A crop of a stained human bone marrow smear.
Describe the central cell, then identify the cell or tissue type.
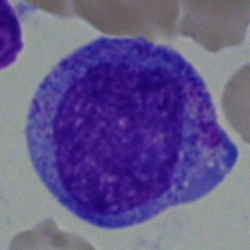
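Look first at the outline, which is round with a small rounded bulge on the right side. The chromatin is finely stippled, many small pale dots scattered through it. The blue cytoplasm forms a rim that is widest on the right, where a few reddish-purple granules lie next to the nucleus. This is a promyelocyte.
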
